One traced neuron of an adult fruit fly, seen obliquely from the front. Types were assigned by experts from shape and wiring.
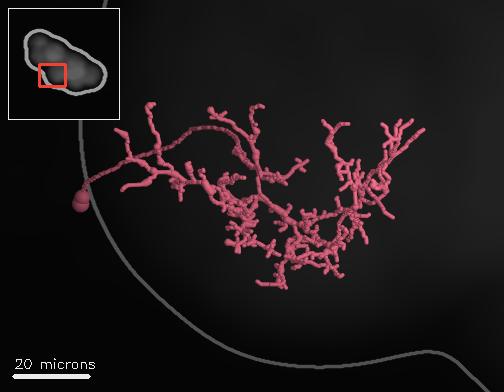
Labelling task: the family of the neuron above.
hemilineage 20A.22A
